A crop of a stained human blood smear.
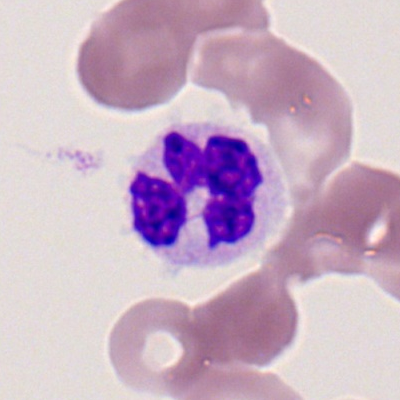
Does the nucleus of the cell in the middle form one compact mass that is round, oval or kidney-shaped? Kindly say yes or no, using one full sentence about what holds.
No, this cell has a lobed nucleus rather than a single undivided one.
